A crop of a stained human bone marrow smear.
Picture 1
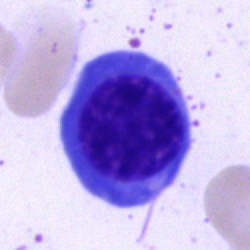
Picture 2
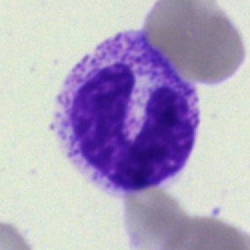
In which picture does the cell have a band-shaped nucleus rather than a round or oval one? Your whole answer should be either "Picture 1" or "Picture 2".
Picture 2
